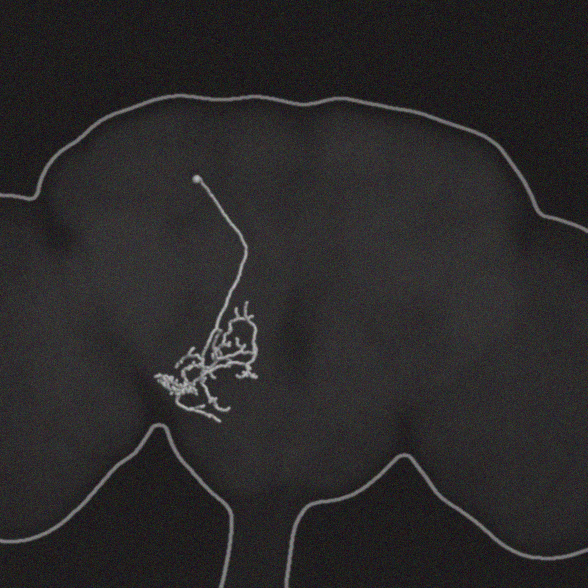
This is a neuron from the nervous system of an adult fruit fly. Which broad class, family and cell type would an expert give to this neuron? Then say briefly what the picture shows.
It is a central-brain intrinsic neuron. The family is hemilineage WEDd1. Its cell type is SAD007. In this view it is taller than it is wide.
